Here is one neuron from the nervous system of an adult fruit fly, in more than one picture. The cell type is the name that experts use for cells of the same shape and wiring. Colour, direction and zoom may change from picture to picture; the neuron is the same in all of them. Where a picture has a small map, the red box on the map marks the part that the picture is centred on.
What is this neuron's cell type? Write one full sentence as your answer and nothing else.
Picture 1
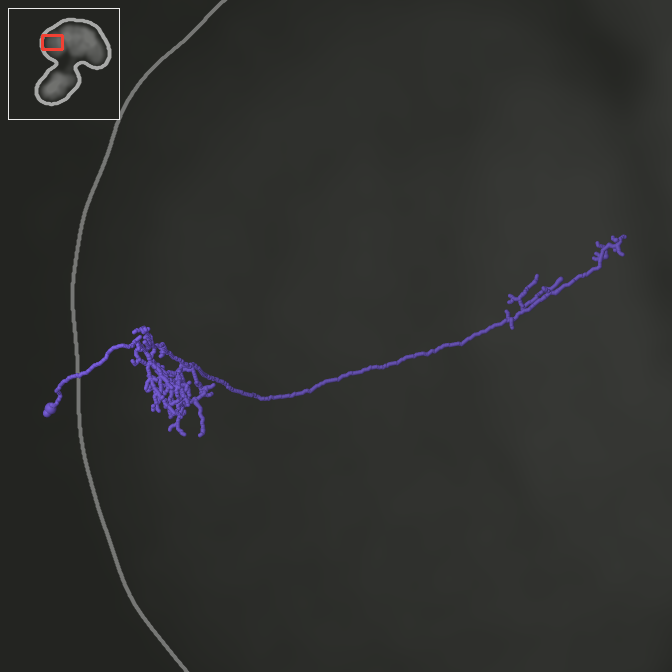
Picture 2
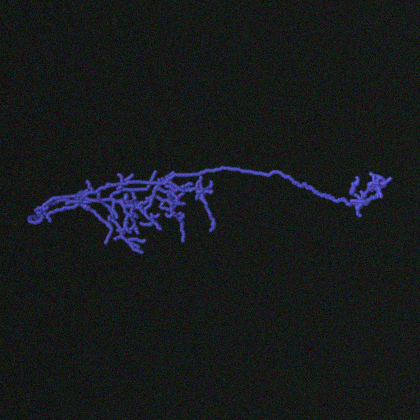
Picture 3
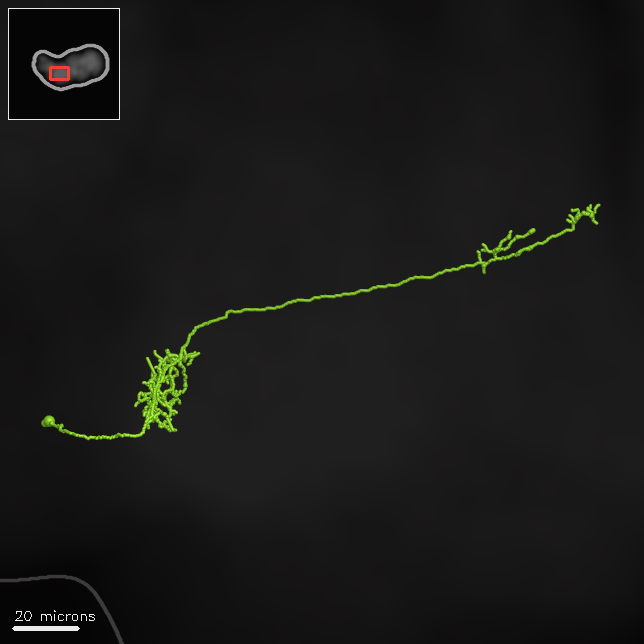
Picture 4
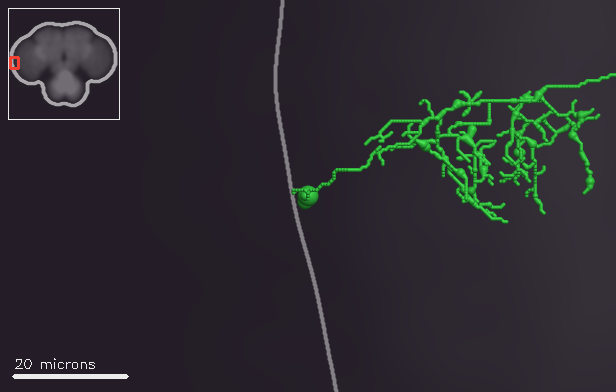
The neuron here is of the cell type Tm37.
